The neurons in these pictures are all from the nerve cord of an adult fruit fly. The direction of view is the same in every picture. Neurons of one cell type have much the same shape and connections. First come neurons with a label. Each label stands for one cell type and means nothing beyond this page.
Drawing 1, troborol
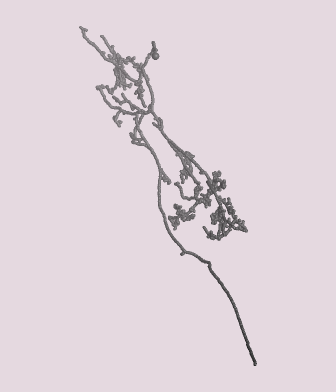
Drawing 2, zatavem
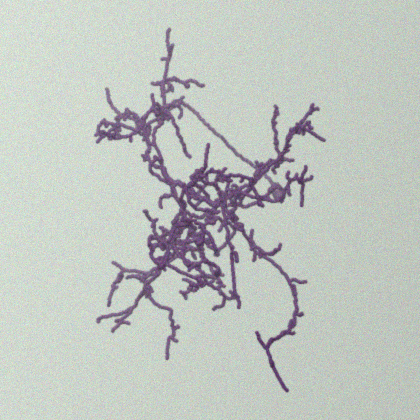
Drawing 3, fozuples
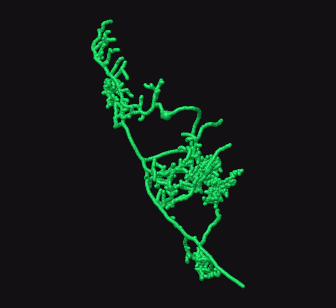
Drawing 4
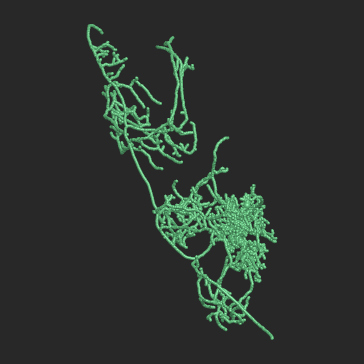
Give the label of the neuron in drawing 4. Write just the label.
fozuples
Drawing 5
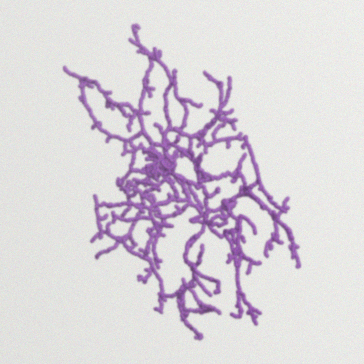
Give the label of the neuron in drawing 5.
zatavem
